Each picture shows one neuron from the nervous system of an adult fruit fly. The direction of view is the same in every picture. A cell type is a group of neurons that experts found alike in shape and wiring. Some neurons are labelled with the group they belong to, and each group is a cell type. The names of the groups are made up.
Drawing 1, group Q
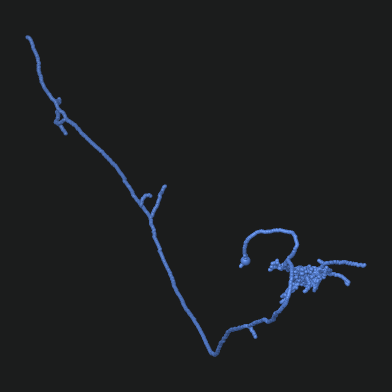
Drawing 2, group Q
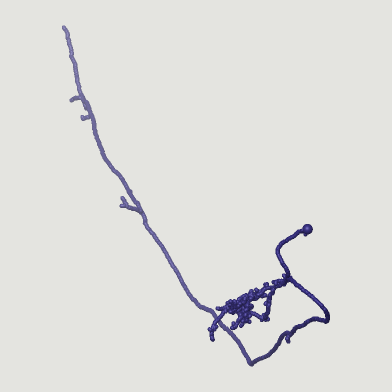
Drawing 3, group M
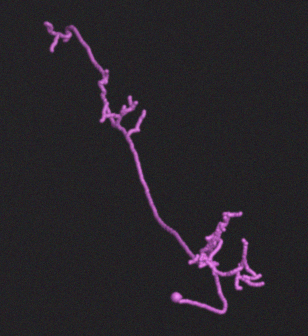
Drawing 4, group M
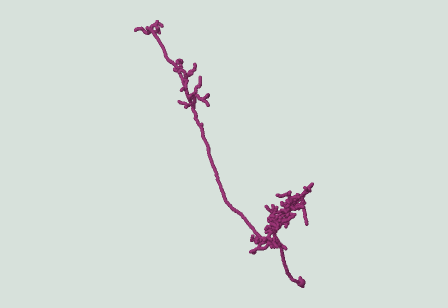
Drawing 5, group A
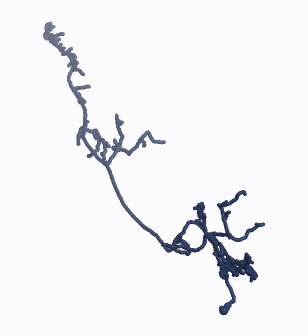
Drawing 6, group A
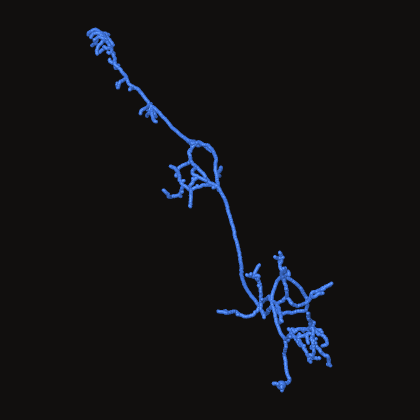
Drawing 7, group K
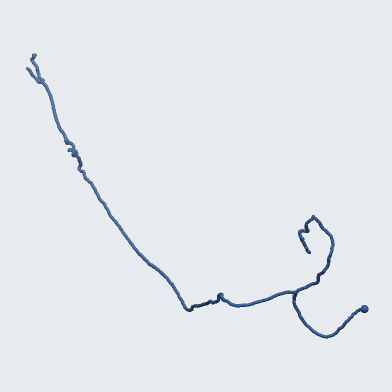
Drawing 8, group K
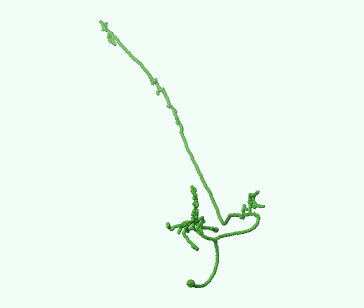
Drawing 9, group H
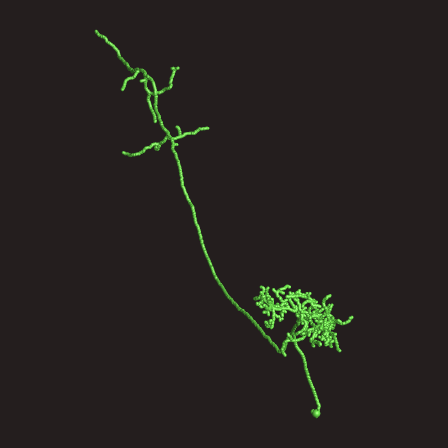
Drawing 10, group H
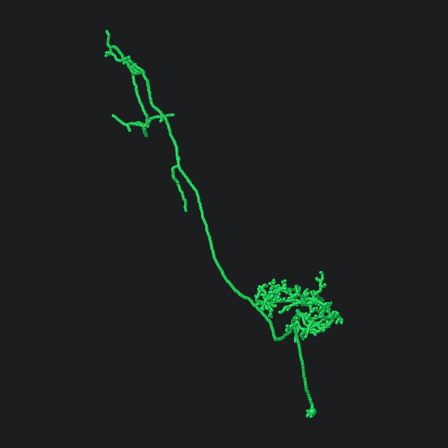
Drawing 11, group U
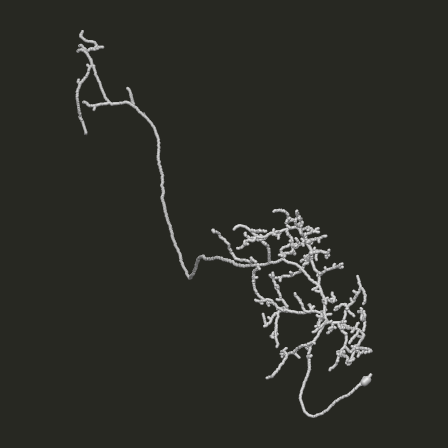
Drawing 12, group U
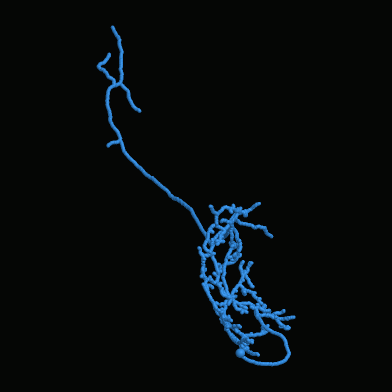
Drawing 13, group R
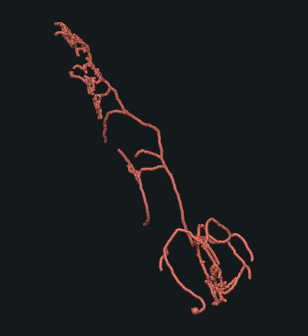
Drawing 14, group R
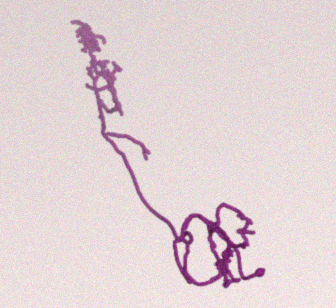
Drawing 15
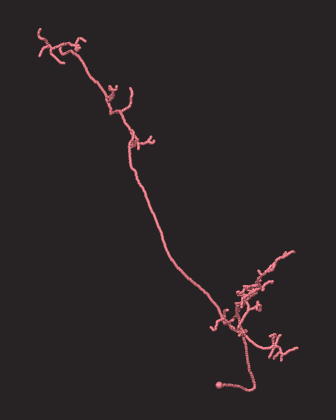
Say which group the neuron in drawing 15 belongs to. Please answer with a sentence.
It belongs to group M.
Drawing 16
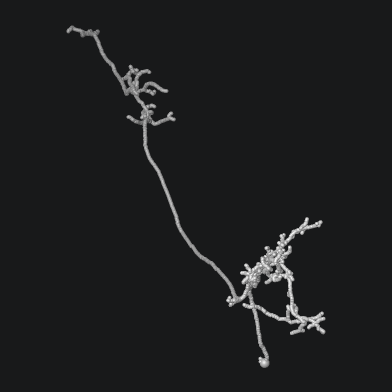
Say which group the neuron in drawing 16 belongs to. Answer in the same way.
It belongs to group M.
